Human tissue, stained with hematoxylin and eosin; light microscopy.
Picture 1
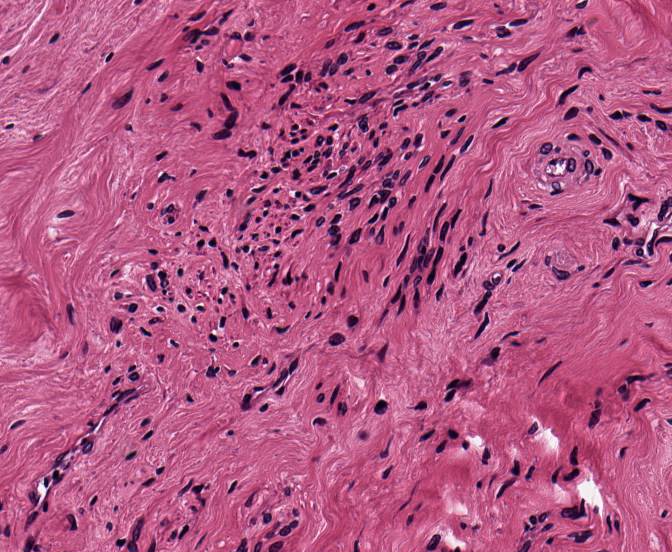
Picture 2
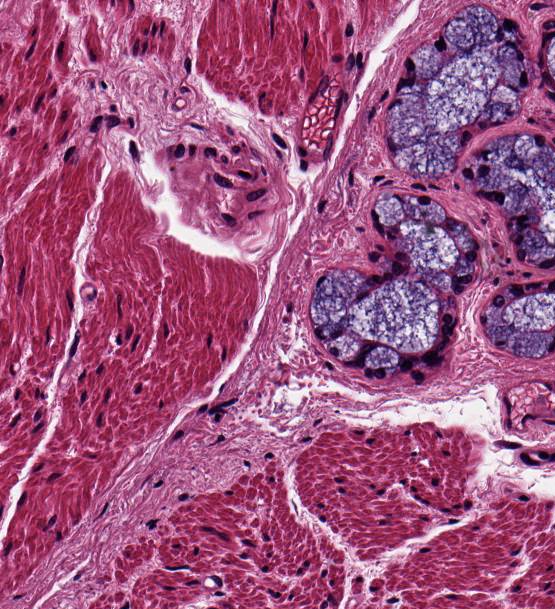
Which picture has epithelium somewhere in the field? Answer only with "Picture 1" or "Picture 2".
Picture 2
